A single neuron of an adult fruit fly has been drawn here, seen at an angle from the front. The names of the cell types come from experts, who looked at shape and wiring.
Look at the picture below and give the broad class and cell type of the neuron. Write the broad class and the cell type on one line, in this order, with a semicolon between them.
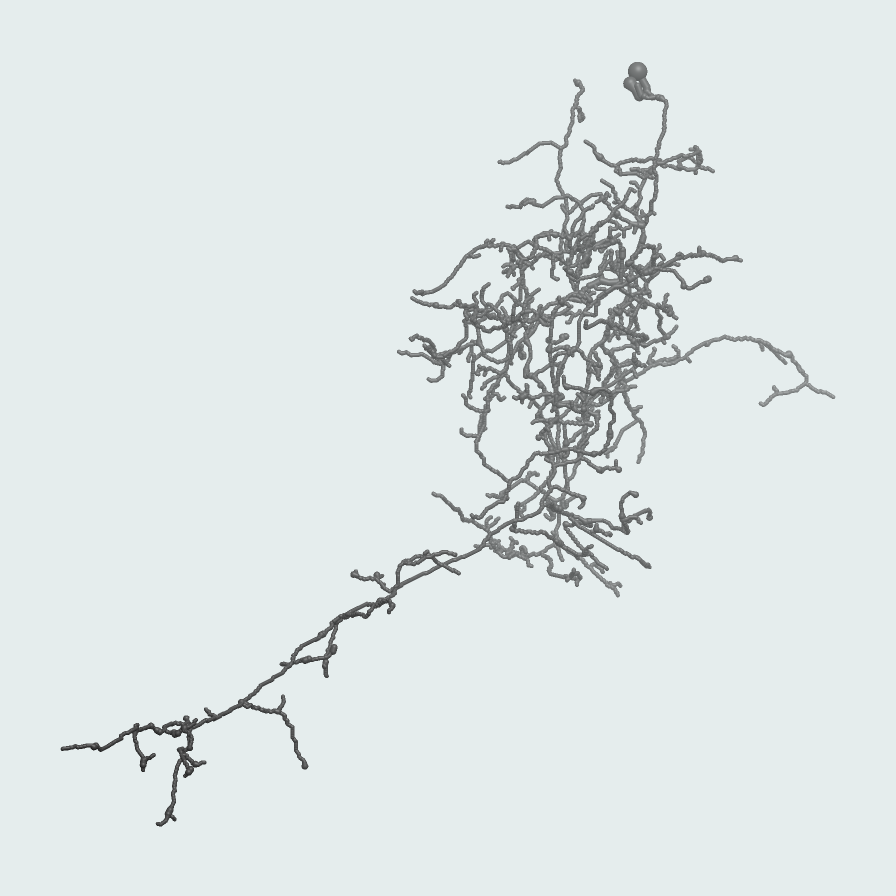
nerve-cord intrinsic neuron; INXXX180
